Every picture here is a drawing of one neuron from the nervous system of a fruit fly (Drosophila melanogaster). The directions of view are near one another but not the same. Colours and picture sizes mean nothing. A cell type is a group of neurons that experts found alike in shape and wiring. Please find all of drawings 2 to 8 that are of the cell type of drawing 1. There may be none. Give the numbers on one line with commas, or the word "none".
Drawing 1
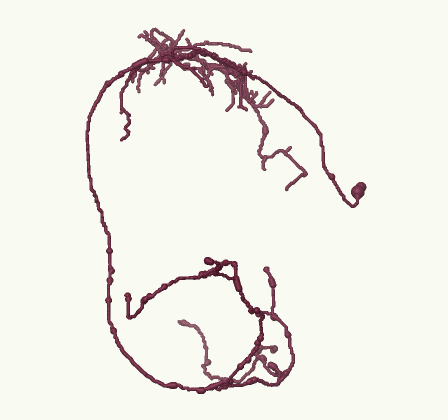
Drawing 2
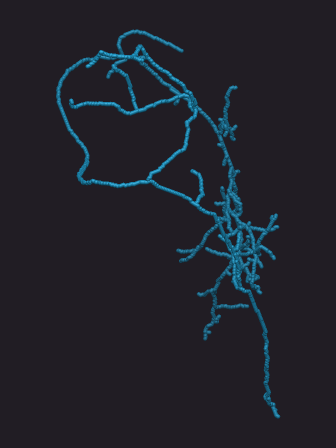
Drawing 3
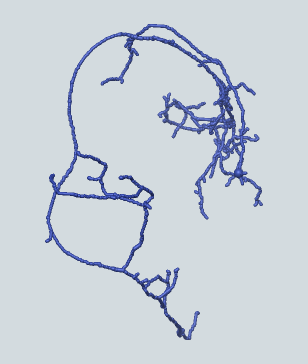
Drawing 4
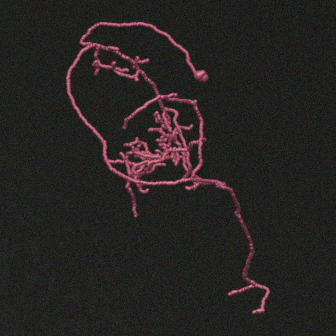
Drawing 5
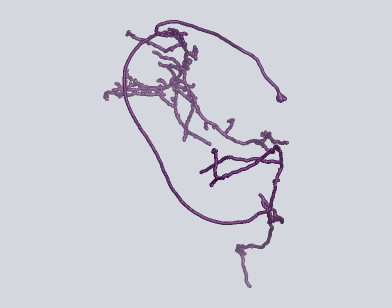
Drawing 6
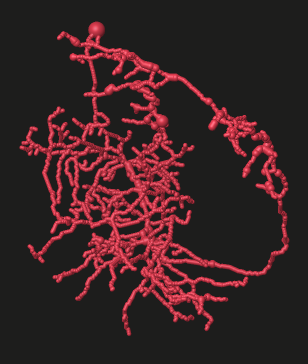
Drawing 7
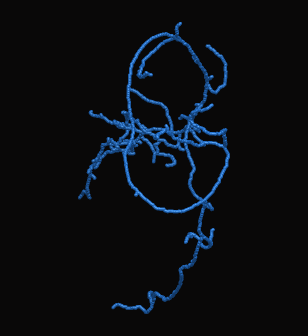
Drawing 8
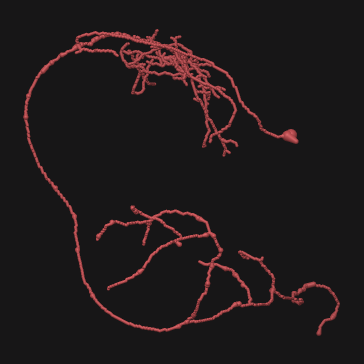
2, 3, 4, 5, 7, 8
